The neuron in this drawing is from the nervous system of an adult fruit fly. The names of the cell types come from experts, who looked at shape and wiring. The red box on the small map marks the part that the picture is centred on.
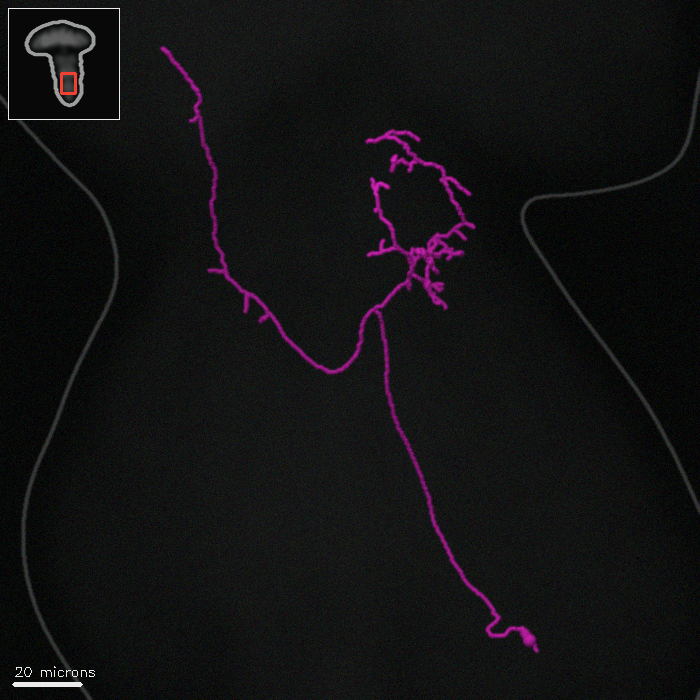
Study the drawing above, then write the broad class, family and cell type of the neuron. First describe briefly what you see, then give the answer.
Its cell body lies at the lower right of the picture. From top to bottom in the picture it spans about 180 microns. This is a nerve-cord intrinsic neuron. The family is hemilineage 07B. It is of cell type IN07B096_d.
